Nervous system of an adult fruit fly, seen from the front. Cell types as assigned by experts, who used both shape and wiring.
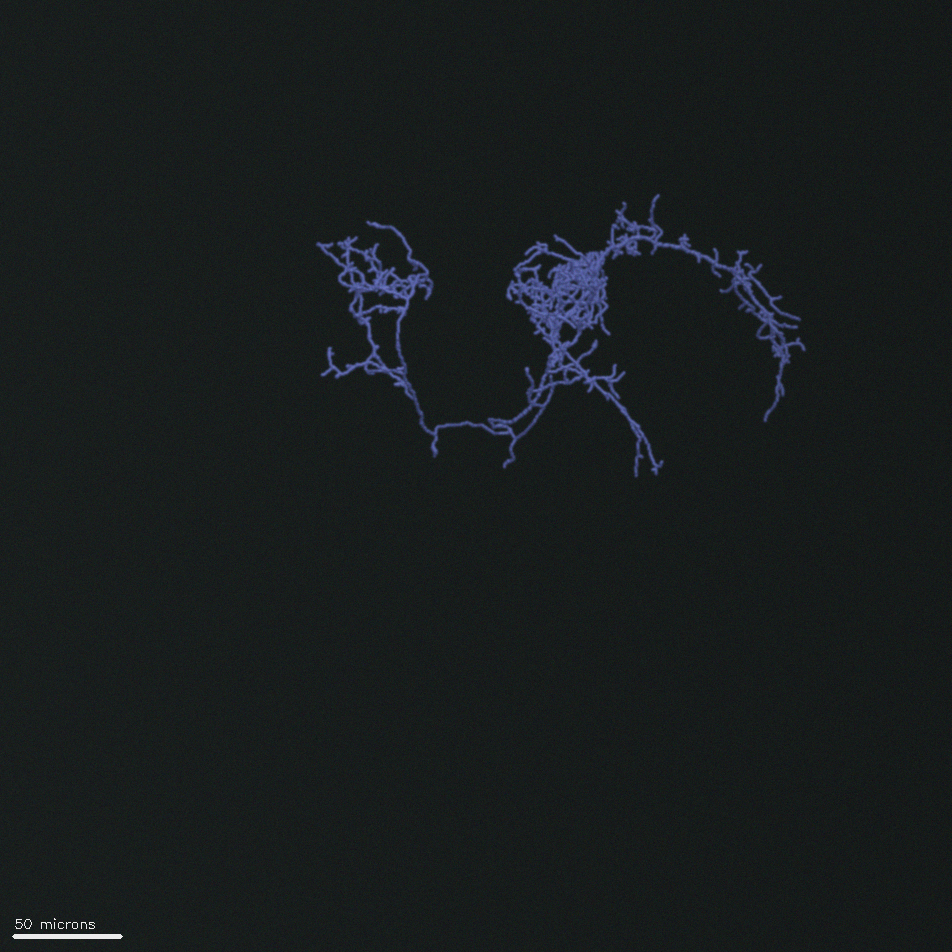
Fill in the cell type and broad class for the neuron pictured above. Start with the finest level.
CRE076; central-brain intrinsic neuron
